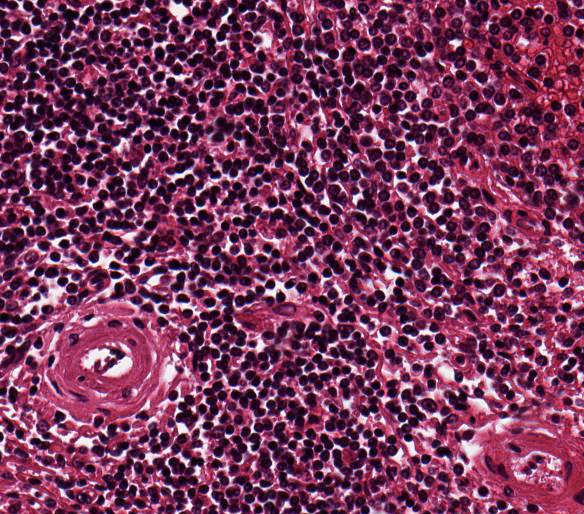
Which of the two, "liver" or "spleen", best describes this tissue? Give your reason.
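This is spleen. The field is mostly a dense, diffuse sheet of small lymphocytes with round, dark-staining nuclei and very scant cytoplasm, without glands or epithelium.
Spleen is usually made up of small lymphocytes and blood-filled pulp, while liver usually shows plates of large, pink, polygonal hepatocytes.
Also present are a small vessel near the lower left, with a thick, concentrically layered pink wall and narrow lumen, and scattered spindle-shaped nuclei among the lymphocytes.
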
